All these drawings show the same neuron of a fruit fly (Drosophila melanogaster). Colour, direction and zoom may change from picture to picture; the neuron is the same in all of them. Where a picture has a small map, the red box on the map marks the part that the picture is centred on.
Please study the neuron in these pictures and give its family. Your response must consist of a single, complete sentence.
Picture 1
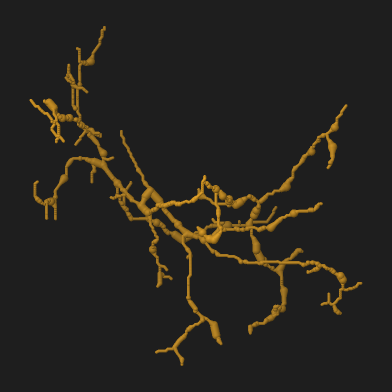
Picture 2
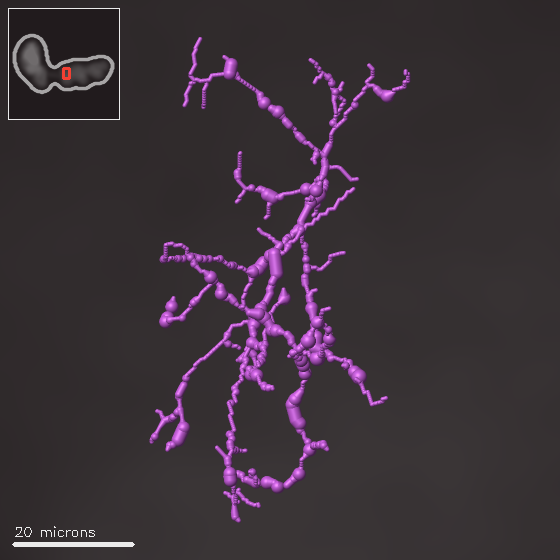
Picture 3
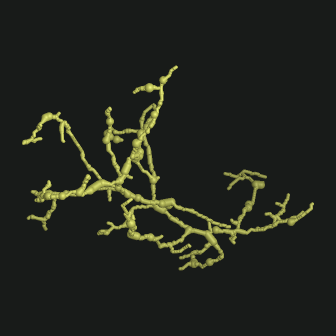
The neuron is a member of the hemilineage 20A.22A family.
